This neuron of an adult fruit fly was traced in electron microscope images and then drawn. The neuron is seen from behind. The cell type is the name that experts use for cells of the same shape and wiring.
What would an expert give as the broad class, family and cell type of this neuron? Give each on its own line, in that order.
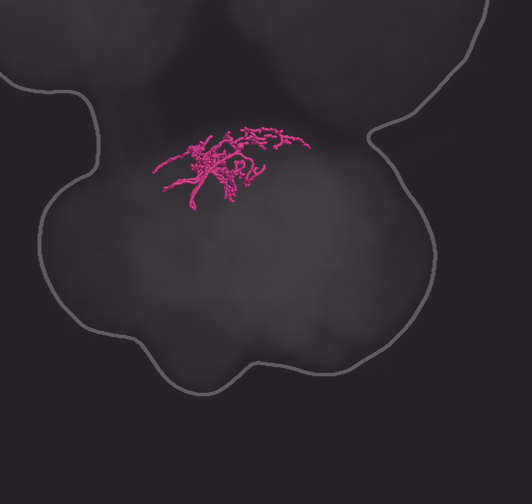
nerve-cord intrinsic neuron
hemilineage 11B
IN11B024_a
